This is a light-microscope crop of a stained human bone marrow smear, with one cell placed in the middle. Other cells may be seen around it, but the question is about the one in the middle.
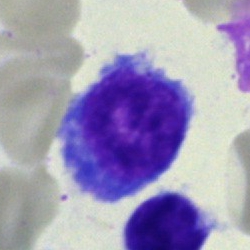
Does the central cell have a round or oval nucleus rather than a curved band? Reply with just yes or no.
Yes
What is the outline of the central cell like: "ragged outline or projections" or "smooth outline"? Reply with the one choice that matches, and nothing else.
Ragged outline or projections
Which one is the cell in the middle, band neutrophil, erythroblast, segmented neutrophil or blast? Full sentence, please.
Regarding the central cell, it is a blast.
